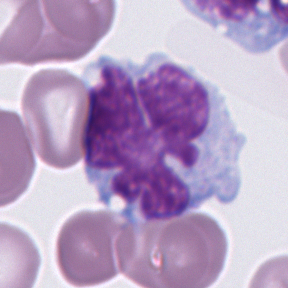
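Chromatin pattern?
Mottled: darker purple clumps among lighter patches.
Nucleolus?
None distinct.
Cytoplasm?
Pale greyish blue, without coarse coloured granules.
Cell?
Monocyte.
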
